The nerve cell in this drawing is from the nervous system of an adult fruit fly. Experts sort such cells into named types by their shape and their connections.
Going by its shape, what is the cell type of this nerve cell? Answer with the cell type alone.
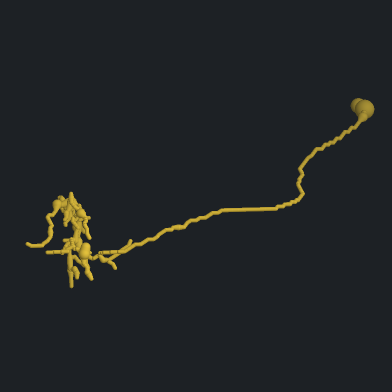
Cm2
